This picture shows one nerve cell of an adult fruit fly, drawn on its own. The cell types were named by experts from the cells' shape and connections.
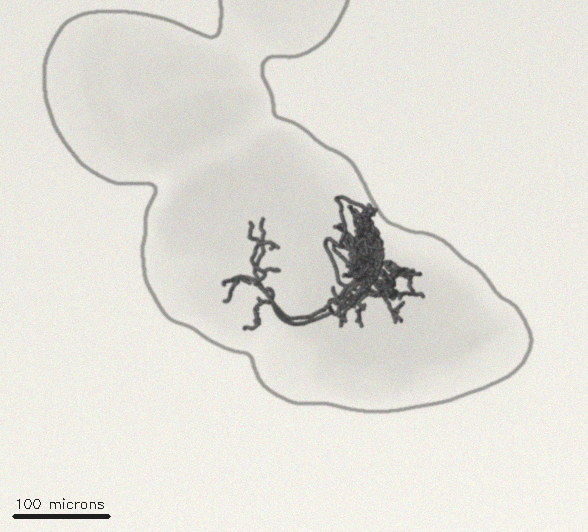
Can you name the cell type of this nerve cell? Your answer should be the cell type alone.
DNpe048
